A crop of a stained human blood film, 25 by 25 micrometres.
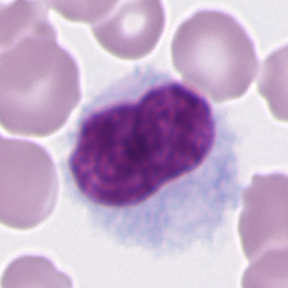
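Hairy cell, the nucleated cell at the centre of a stained peripheral blood smear. Checking the nucleus, a notch in its upper edge gives it a two-lobed outline, and no nucleoli are visible. Checking the cytoplasm, the rim is wider below and to the right of the nucleus than above and to the left, and it contains no clear vacuoles.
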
